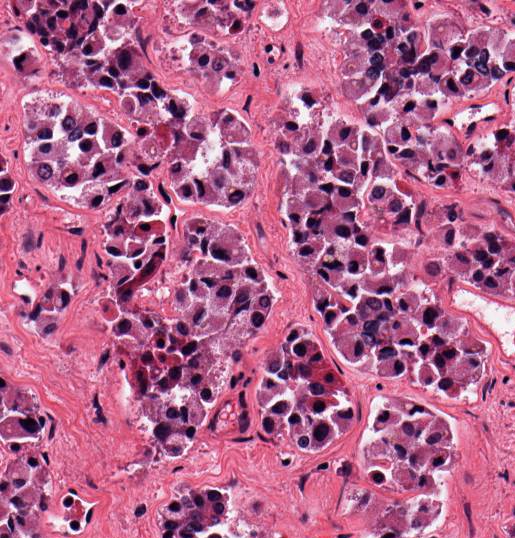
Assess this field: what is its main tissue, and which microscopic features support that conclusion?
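You're looking at the pars distalis of the pituitary. Polygonal cells with plenty of granular pink-purple cytoplasm sit in nests of varying size, split by bands of pink fibrous stroma. Many nuclei are round and off-centre. The pars intermedia usually has colloid-filled follicles and cysts, while the pars distalis is a solid mosaic, and these nests form no glands or lumens.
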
